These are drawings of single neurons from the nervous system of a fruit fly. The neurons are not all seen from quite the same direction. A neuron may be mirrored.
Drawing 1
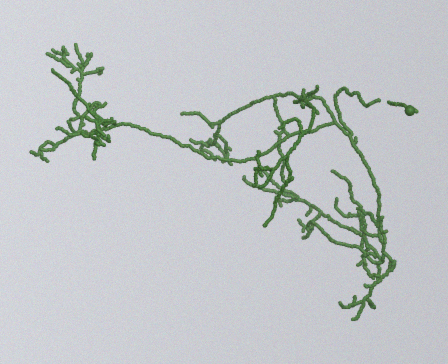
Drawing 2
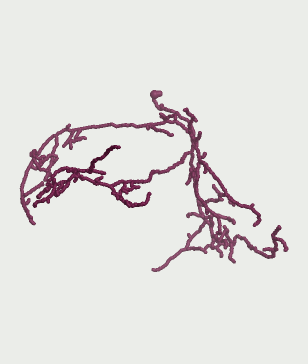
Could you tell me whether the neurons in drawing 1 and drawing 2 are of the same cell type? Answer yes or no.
yes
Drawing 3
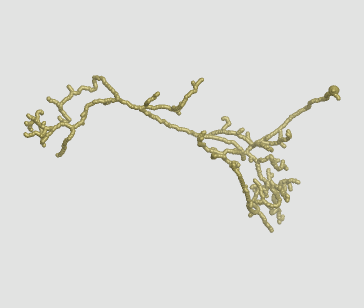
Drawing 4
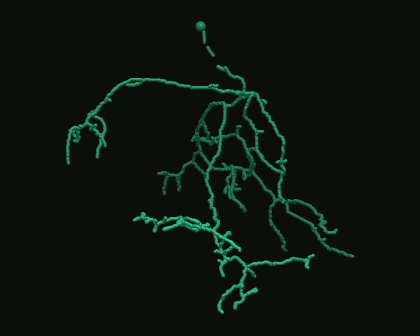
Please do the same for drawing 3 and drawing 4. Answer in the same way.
no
